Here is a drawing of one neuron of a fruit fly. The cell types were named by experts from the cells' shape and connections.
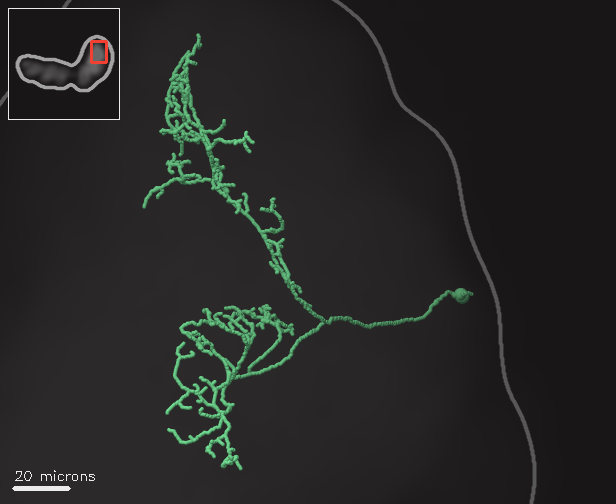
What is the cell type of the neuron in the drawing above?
FB8I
